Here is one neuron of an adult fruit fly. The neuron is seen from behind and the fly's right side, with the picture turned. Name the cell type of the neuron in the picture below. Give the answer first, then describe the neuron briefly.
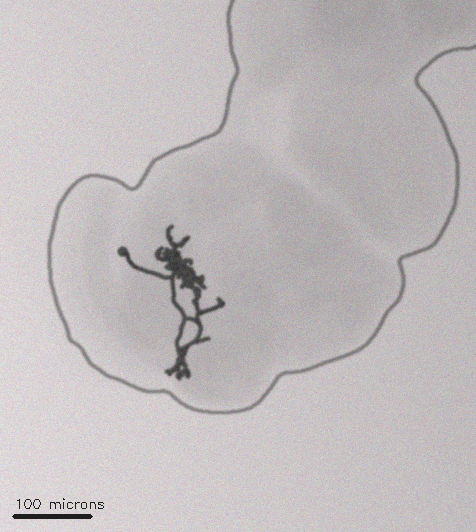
Its cell type is AOTU034. It is a central-brain intrinsic neuron. Its cell body lies on the left of the picture. From top to bottom in the picture it spans about 200 microns.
